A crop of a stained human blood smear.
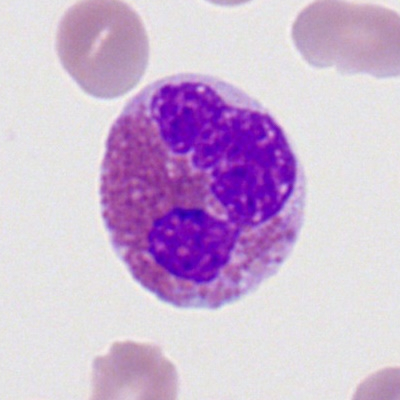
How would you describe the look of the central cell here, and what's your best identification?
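Dark purple chromatin lies in coarse clumps, and no nucleoli are visible in the nucleus. Coarse pinkish-red granules pack the cytoplasm. The cell surface shows no projections. The cell is an eosinophil.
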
